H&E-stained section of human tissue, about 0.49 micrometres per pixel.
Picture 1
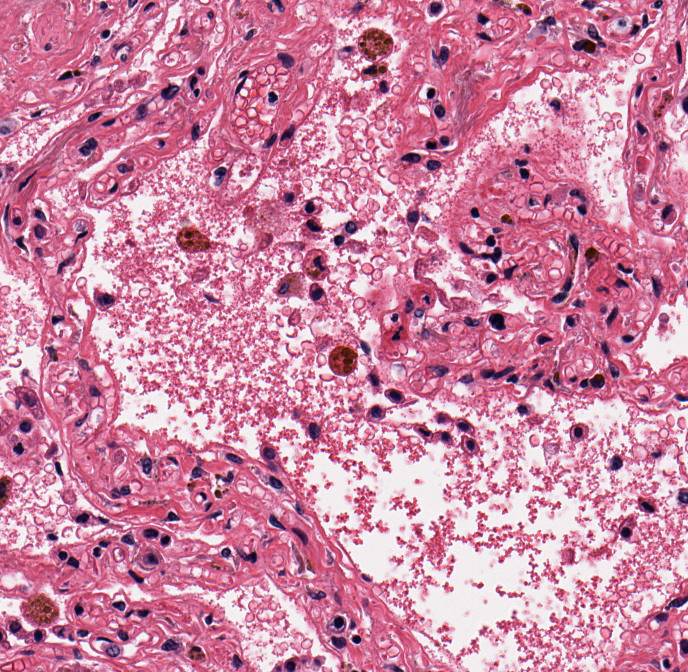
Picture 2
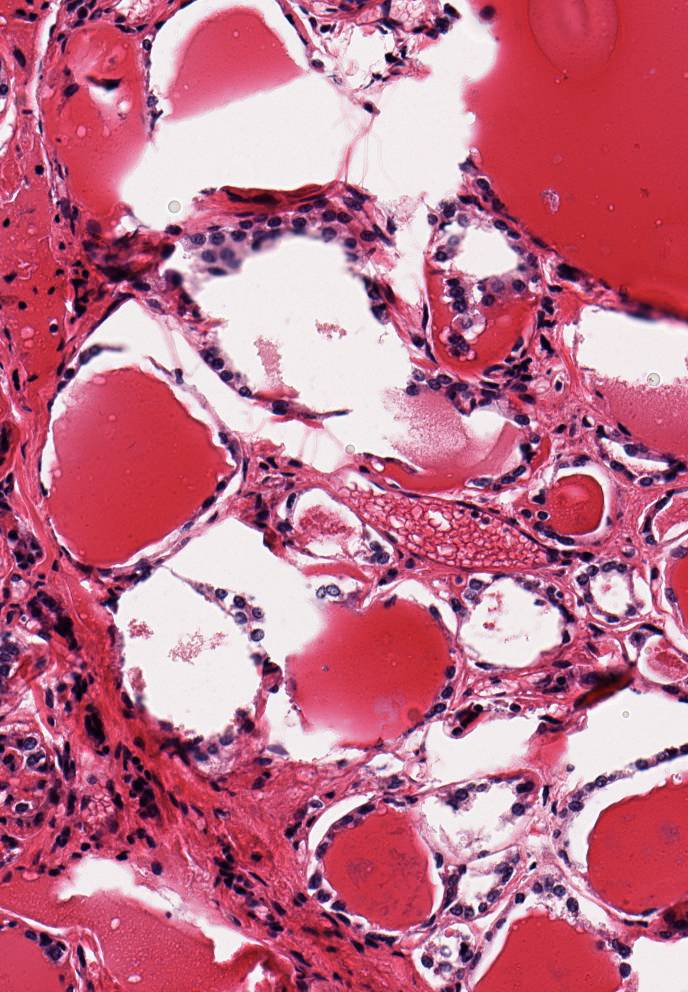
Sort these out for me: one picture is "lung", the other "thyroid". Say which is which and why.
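Look first at picture 1: that is lung, and picture 2 is thyroid. In the lung, branching pink fibrous septa, thickened by dense eosinophilic collagen with scattered oval to spindle nuclei, separate irregular open spaces. Those spaces hold abundant free red blood cells, many pale and poorly outlined, plus large rounded macrophages packed with coarse golden-brown granular pigment, clearest at the centre and centre-left.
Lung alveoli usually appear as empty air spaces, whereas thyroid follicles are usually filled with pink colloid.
Now the thyroid: closely packed follicles of widely varying size sit between thin strands of stroma, and the largest mass of colloid fills the top right corner. Each follicle is lined by a single layer of flattened to low cuboidal cells with small, round, dark-staining nuclei.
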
